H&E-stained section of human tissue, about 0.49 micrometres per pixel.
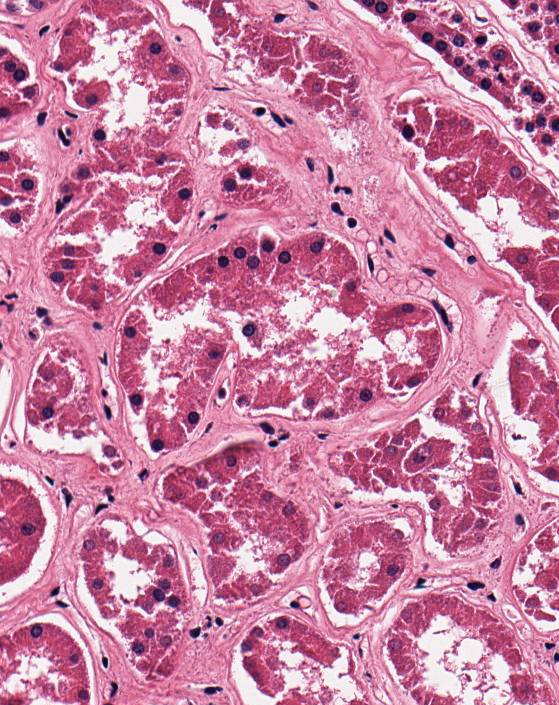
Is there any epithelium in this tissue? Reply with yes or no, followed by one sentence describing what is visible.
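Yes. The units are lined by cells with abundant granular eosinophilic cytoplasm.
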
